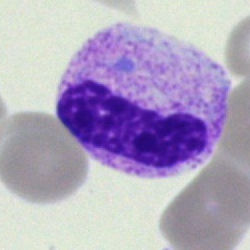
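Band neutrophil, the central cell. Its nucleus forms a curved band stretched from side to side along the lower part of the cell. See how the chromatin is coarse and clumped: dark purple, broken by small paler gaps. Fine purple granules are sprinkled evenly through the cytoplasm, and in its upper part sits a single small, round, pale blue body.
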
